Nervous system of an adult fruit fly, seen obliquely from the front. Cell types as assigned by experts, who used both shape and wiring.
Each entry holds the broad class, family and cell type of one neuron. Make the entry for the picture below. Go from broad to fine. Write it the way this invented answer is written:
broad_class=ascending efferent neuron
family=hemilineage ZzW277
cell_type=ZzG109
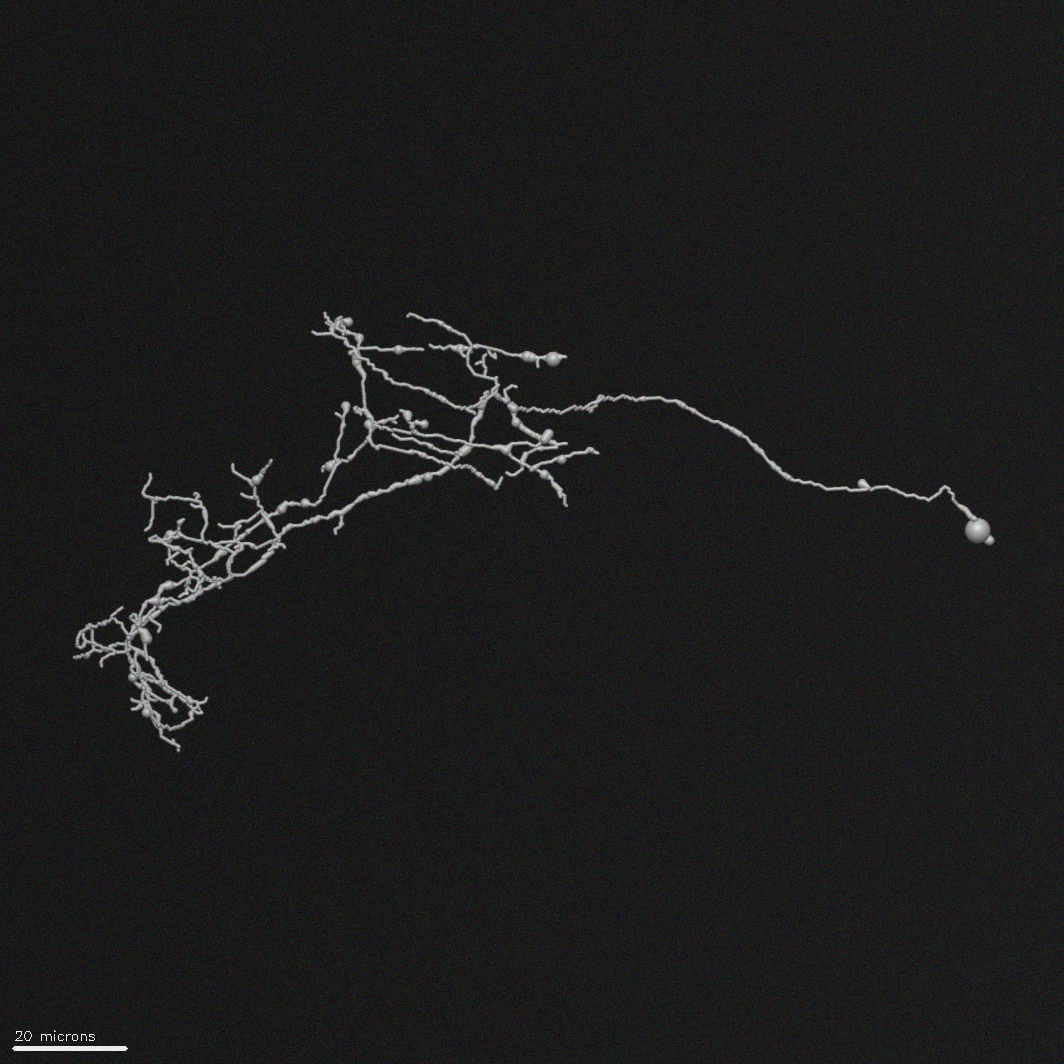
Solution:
broad_class=central-brain intrinsic neuron
family=hemilineage DL1_dorsal
cell_type=SMP194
